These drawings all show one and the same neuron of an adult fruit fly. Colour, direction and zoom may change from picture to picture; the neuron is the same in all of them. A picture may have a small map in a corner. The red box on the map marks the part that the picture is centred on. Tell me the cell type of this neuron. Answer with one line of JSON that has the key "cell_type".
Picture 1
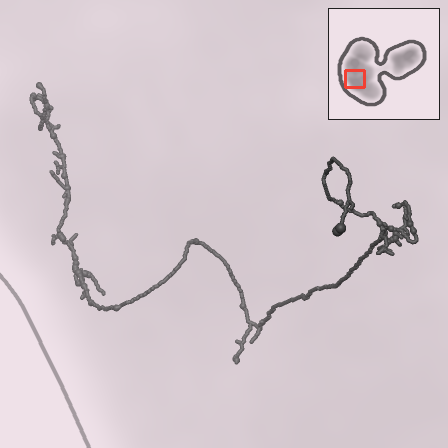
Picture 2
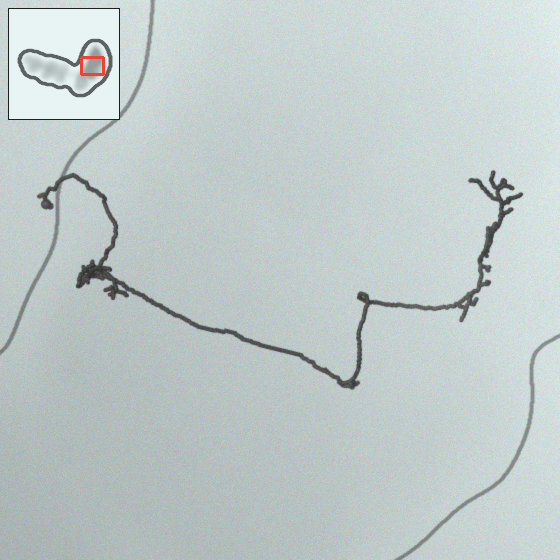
{"cell_type": "KCg-d"}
